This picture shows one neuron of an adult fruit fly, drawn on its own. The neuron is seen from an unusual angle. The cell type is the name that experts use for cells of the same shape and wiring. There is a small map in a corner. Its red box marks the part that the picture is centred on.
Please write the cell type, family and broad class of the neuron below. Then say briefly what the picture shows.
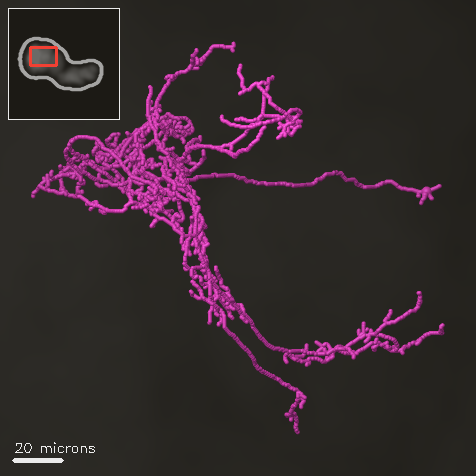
Its cell type is FB4L. The name of its family is class CX. It is a central-brain intrinsic neuron. The cell body can be seen on the right of the picture. From left to right in the picture it spans about 180 microns. Dozens of branch ends can be seen.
